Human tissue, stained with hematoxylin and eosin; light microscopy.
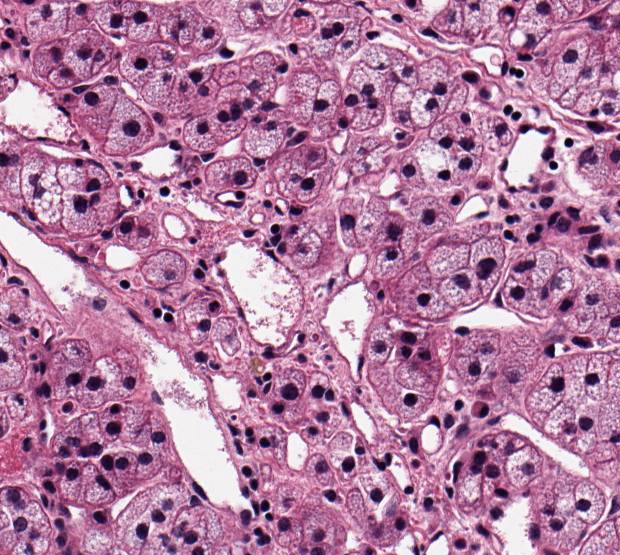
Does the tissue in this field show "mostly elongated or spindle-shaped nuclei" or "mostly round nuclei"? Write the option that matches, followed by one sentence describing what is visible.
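Mostly round nuclei. Nuclei of the main cells are round, dark and mostly centrally placed.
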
